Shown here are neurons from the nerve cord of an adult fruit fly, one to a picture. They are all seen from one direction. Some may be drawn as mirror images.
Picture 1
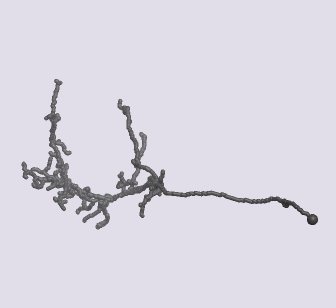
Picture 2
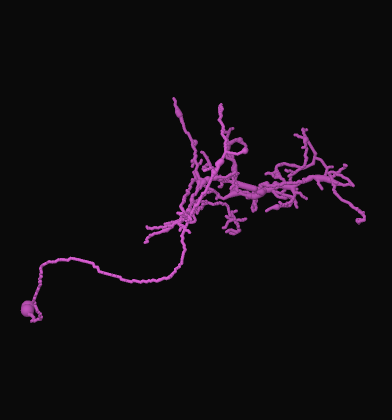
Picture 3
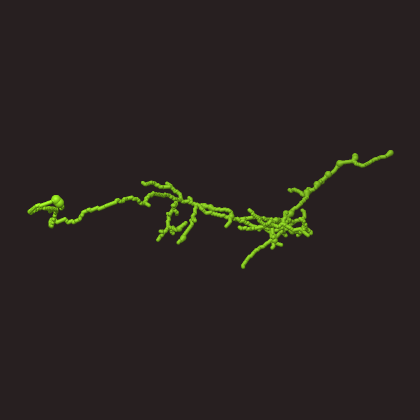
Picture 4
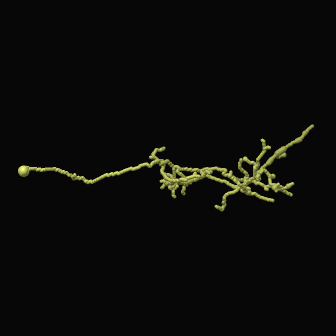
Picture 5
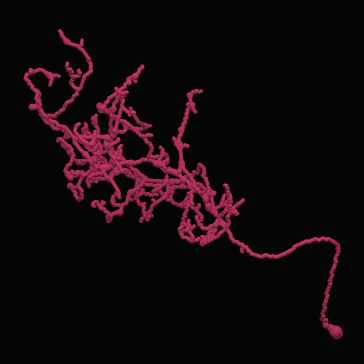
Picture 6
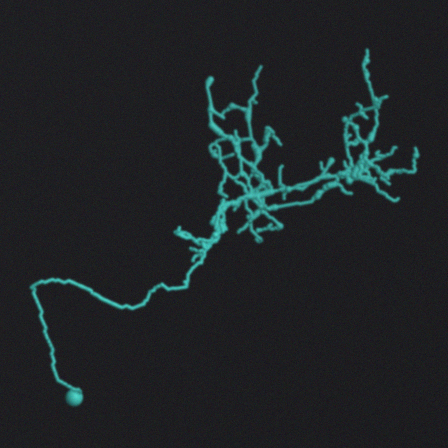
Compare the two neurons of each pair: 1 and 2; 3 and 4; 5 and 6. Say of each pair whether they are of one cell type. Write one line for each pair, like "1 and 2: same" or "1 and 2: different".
1 and 2: different
3 and 4: same
5 and 6: same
